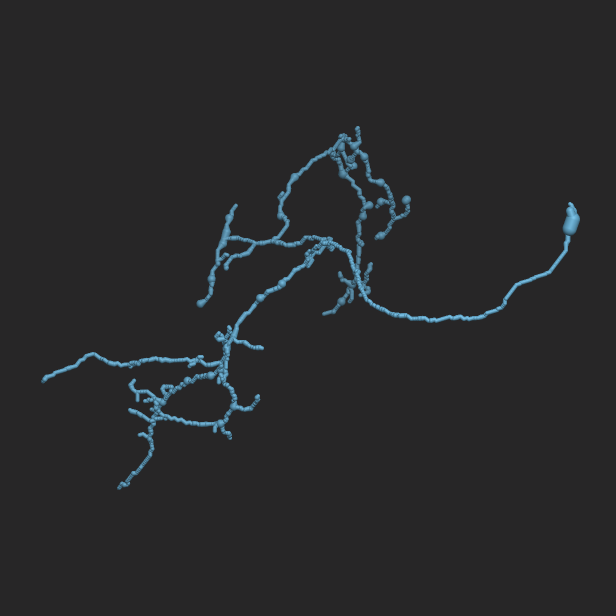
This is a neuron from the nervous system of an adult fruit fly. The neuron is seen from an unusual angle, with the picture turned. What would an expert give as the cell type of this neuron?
SMP214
